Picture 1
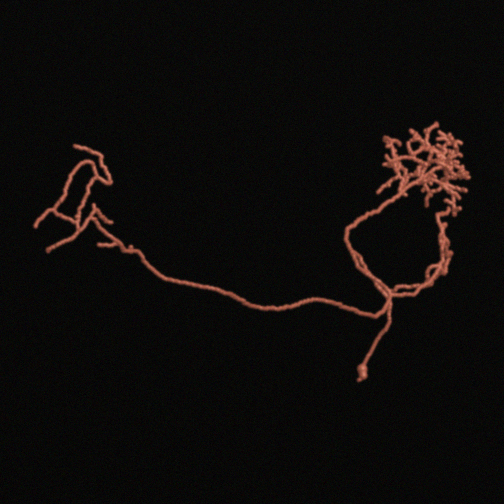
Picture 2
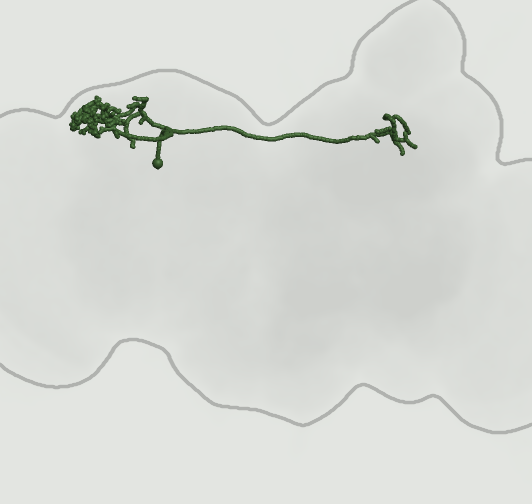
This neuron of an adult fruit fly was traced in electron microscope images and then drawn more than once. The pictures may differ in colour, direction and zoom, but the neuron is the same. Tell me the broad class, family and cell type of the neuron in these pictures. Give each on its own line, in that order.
central-brain intrinsic neuron
hemilineage LHd1
CB3340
